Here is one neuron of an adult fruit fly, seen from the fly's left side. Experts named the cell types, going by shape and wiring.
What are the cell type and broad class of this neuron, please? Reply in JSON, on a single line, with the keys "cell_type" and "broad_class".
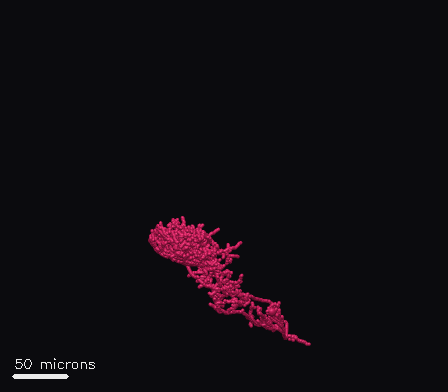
{"cell_type": "AVLP615", "broad_class": "central-brain intrinsic neuron"}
